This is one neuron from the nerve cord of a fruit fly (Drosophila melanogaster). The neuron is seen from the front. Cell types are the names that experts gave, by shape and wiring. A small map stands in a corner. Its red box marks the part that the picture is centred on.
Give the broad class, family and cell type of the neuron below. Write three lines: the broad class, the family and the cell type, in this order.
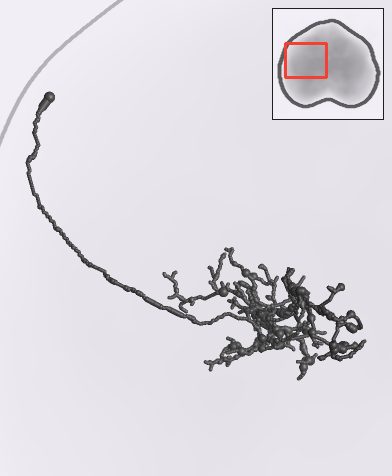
nerve-cord intrinsic neuron
hemilineage 09A
IN09A051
